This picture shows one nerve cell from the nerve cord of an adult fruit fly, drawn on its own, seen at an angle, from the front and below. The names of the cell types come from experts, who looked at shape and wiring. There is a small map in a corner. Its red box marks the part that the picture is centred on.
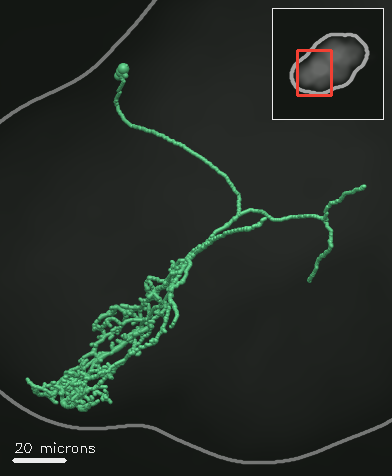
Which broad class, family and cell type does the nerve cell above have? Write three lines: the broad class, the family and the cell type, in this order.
nerve-cord intrinsic neuron
hemilineage 23B
IN23B031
